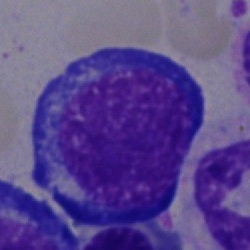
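Proerythroblast, the central cell. Notice the nucleus sitting off-centre toward the right, its chromatin finely stippled with small pale spots throughout. The cytoplasm forms a deep blue rim, darkest at the very edge of the cell. On the left, beside the nucleus, you can see a paler zone of cytoplasm.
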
